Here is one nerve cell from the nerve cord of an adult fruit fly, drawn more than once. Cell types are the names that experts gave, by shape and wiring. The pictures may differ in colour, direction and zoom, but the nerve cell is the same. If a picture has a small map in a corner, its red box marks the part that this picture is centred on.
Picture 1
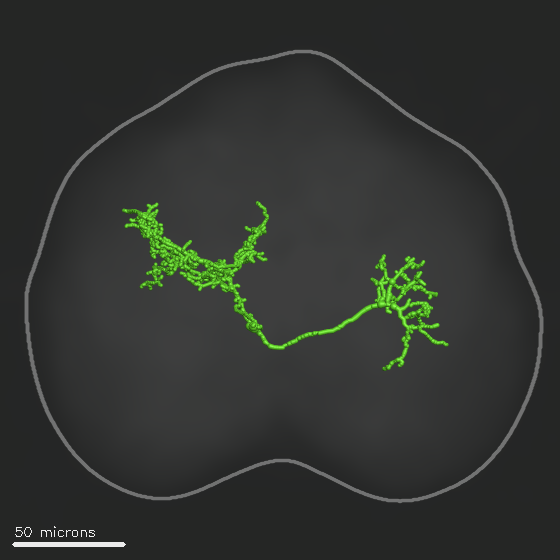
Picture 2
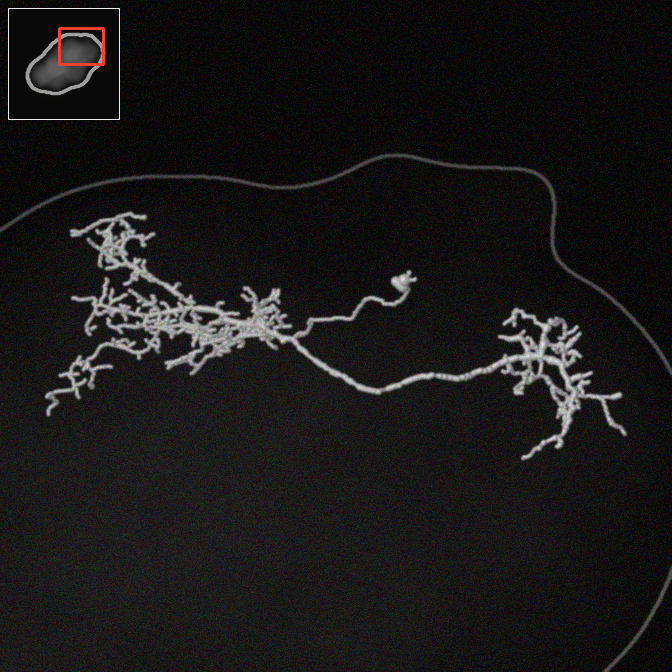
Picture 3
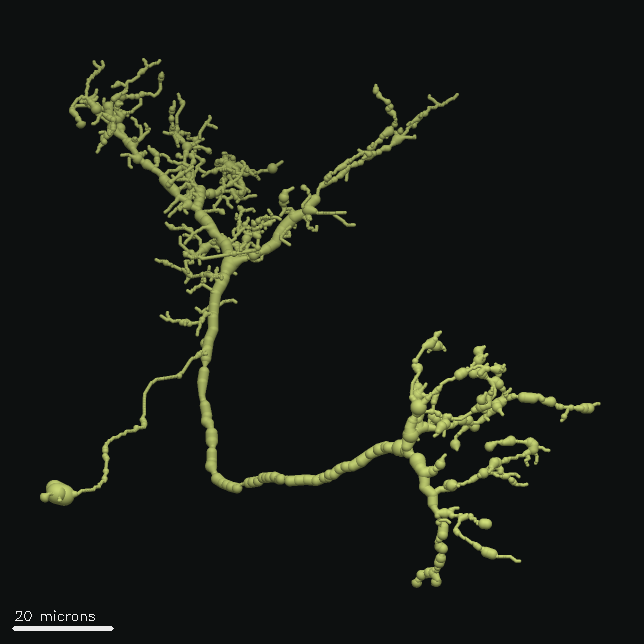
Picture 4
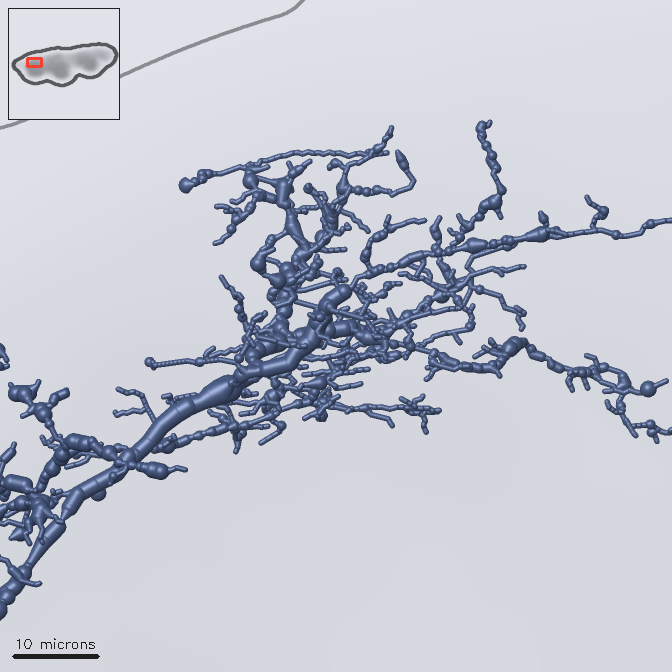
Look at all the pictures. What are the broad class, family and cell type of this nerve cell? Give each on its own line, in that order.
nerve-cord intrinsic neuron
hemilineage 01A
IN01A038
